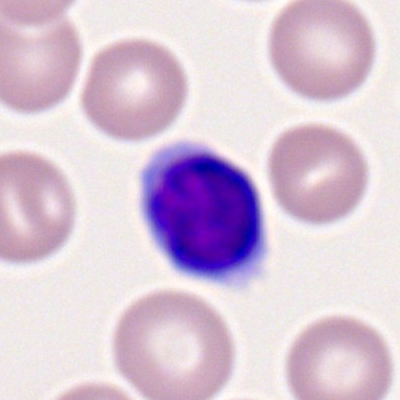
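Lymphocyte, the cell in the middle of this stained blood smear. Looking at the nucleus, the chromatin seems dense and stains dark purple throughout. Around it I can make out only a scant rim of pale blue cytoplasm, and that rim looks widest on the upper-left side. As far as I can see, no granules show in the cytoplasm.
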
